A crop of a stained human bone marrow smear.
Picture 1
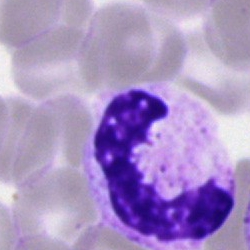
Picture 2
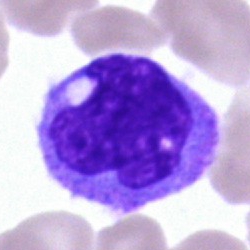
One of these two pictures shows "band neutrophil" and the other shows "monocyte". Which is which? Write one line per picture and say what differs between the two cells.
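The cell in picture 1 is a band neutrophil. The cytoplasm is plentiful and pale pinkish-lilac.
The cell in picture 2 is a monocyte. The nucleus fills most of the cell and has an indentation along its lower edge.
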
